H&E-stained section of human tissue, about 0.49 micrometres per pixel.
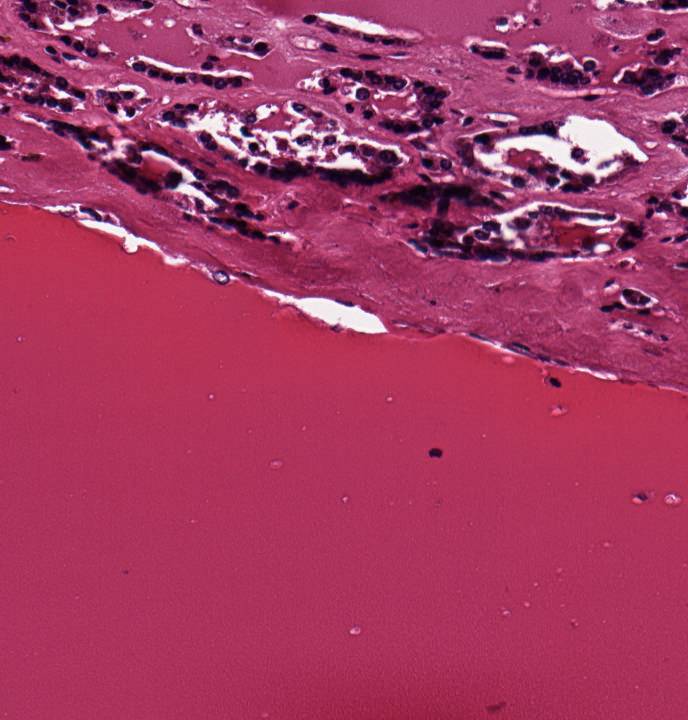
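Thyroid, H&E: homogeneous, structureless pink material fills the lower half or more of the field, its border with the tissue running obliquely down from left to right. In the tissue above, clusters of small, dark, round nuclei sit in and around the white spaces. No fat cells anywhere in the field.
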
